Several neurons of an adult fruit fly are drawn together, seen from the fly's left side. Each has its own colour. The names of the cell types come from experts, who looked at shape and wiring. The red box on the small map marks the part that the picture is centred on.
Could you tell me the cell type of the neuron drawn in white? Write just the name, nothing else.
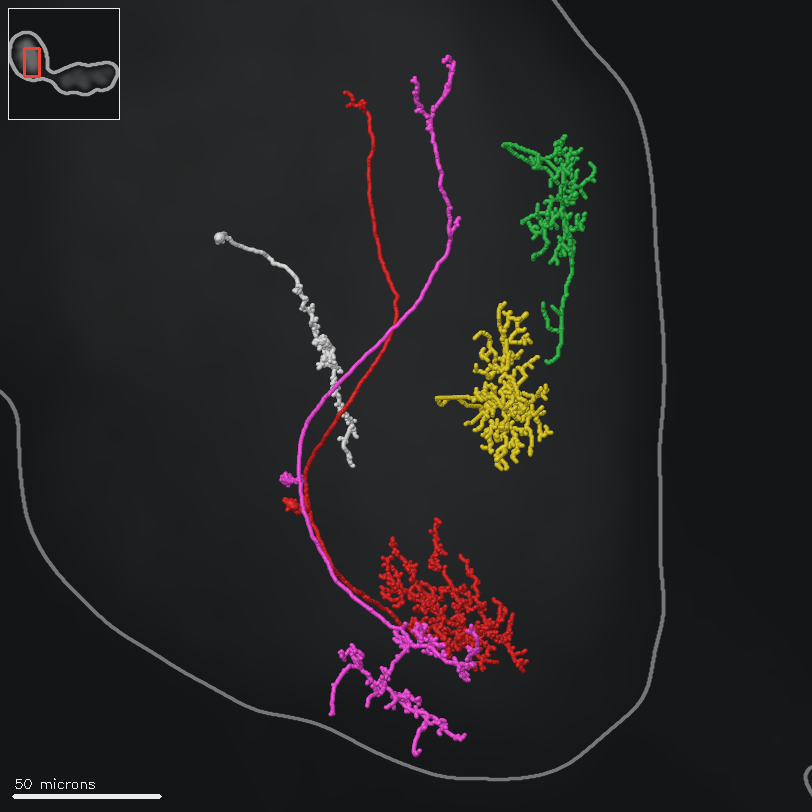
Dm3a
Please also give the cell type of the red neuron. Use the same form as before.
MeVP3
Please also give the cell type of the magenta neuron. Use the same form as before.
MeVP11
